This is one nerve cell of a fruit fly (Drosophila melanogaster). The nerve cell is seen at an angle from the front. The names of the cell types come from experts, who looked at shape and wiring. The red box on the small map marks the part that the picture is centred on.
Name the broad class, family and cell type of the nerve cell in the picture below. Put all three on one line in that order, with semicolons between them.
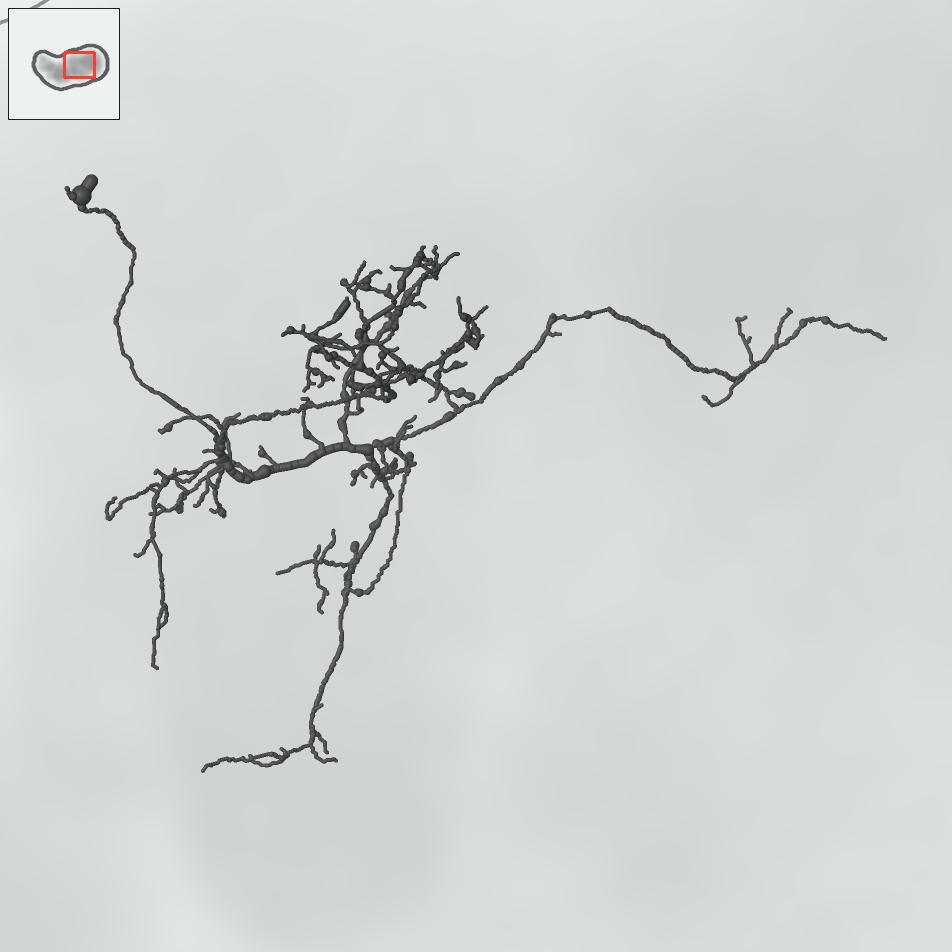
central-brain intrinsic neuron; hemilineage DL1_ventral; AOTU050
